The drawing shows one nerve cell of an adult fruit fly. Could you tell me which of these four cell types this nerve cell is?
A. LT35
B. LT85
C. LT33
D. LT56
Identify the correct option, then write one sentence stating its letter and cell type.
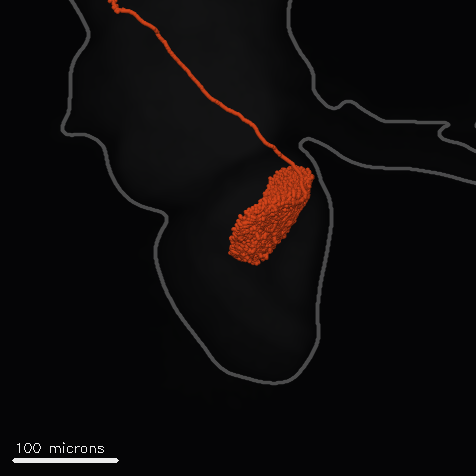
By cell type, the nerve cell is classed as LT33, which is option C.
